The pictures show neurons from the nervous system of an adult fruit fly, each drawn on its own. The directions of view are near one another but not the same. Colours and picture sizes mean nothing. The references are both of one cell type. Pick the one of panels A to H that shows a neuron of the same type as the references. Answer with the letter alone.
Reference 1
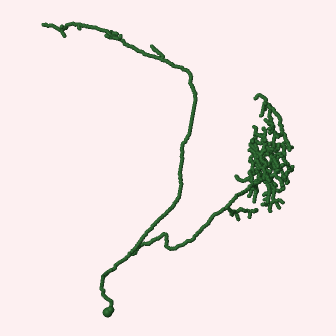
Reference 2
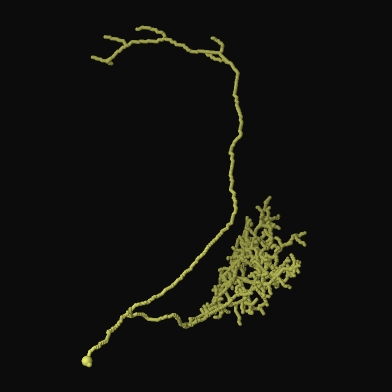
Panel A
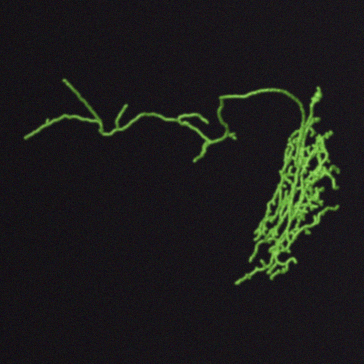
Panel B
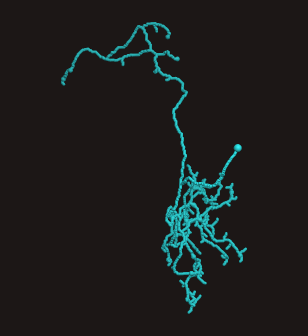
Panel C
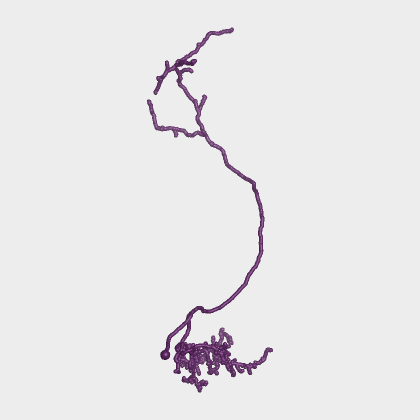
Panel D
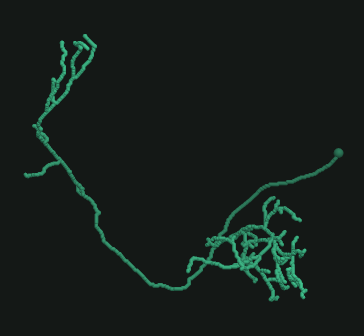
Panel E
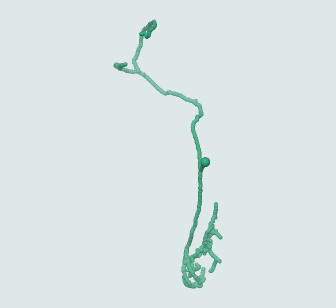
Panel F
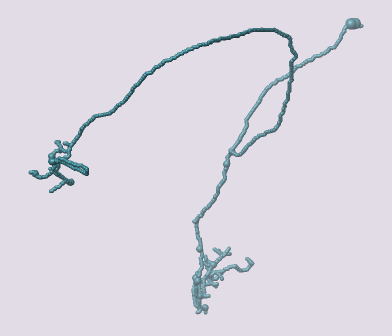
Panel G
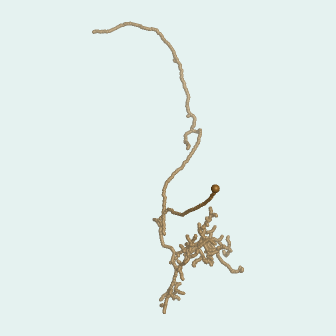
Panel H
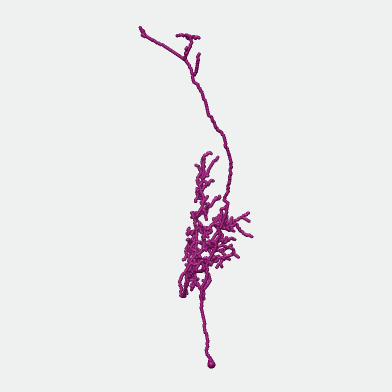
H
